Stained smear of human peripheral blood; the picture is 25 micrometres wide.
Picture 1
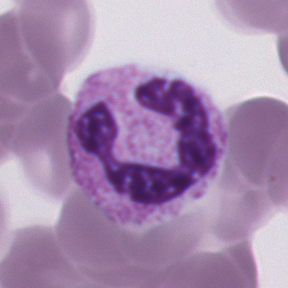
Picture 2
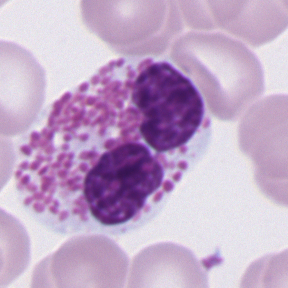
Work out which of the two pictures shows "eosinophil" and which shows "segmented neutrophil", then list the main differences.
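In picture 1 the cell is a segmented neutrophil, and picture 2 shows an eosinophil. Their granules differ most: the segmented neutrophil has fine pink-violet granules scattered evenly through pale pinkish-lilac cytoplasm, while many coarse, round, reddish-pink granules fill the eosinophil's.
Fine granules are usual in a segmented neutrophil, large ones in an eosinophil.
In the eosinophil they are densest on the left, away from the nucleus, with pale, nearly colourless cytoplasm between them. The segmented neutrophil's nucleus is divided into several lobes linked in a ring around the centre, with the gap at the upper left; the eosinophil's has two lobes.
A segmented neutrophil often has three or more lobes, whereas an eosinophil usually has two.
Both nuclei have dark purple, coarsely clumped chromatin. The segmented neutrophil is about 14 micrometres across, with no vacuoles; the eosinophil has a smooth oval outline.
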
